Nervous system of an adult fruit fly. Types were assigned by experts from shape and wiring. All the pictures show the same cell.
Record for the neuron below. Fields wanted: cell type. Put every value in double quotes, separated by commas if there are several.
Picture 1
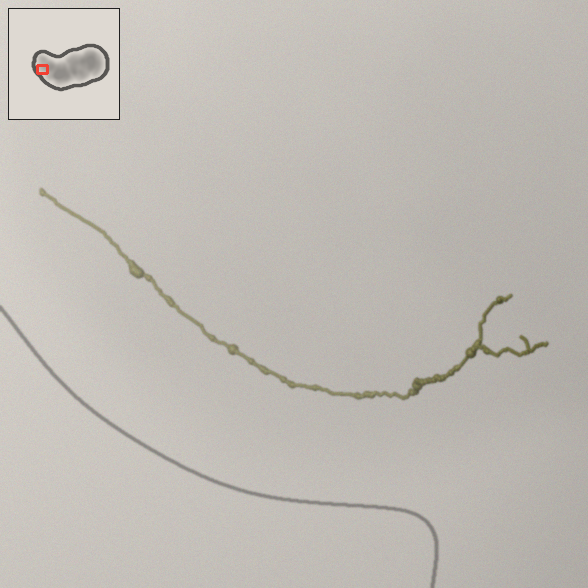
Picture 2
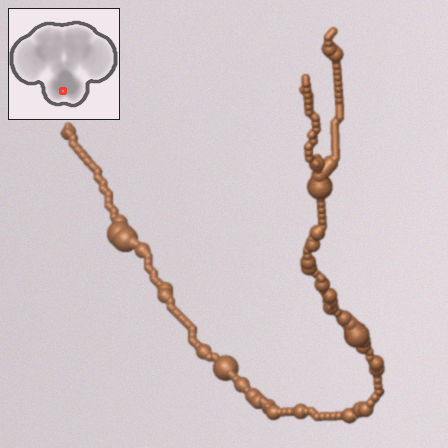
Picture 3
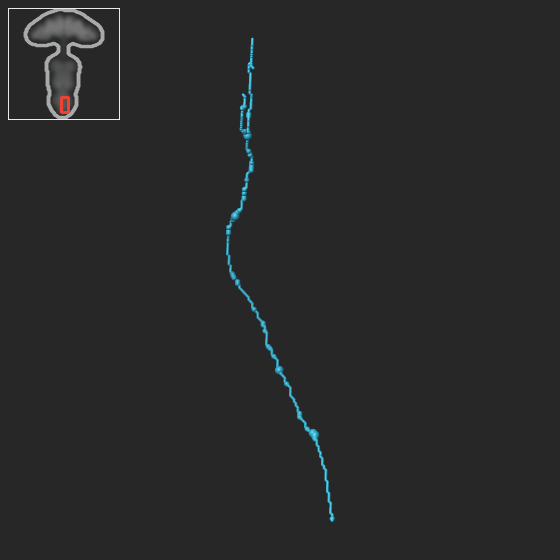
"LgLG3"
